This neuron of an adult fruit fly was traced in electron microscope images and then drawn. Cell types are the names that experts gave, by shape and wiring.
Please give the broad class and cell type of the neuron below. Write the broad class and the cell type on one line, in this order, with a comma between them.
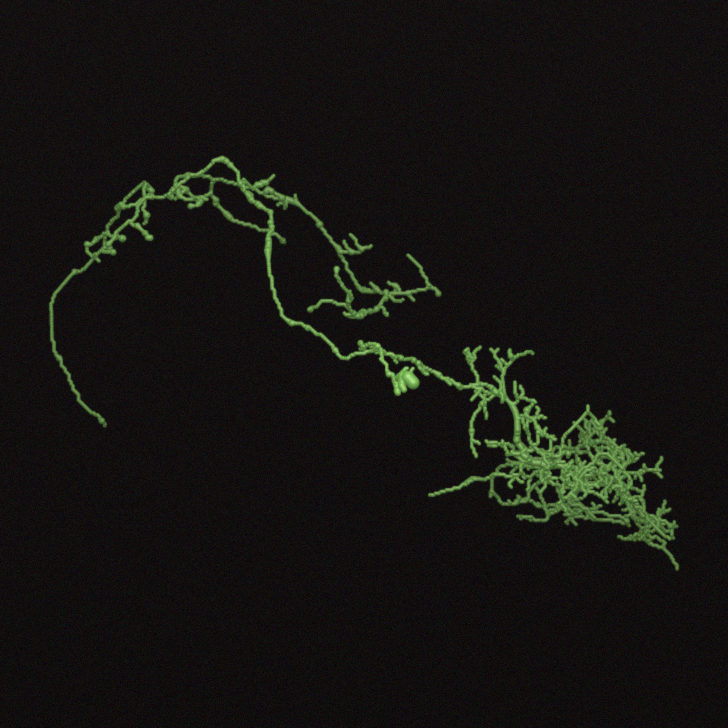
central-brain intrinsic neuron, SMP040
